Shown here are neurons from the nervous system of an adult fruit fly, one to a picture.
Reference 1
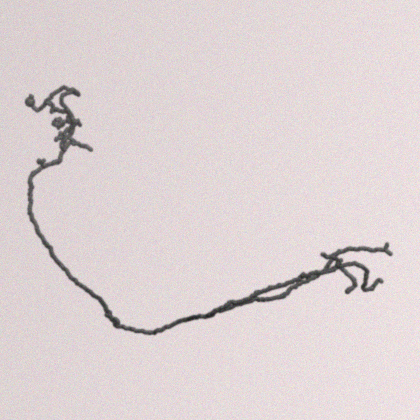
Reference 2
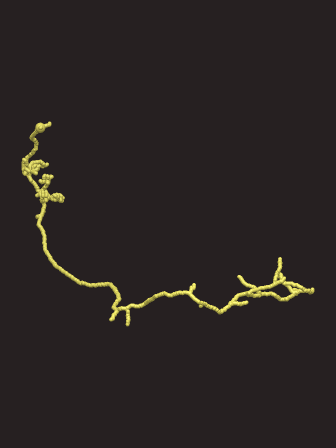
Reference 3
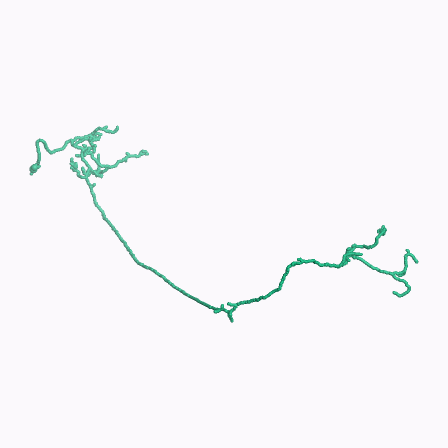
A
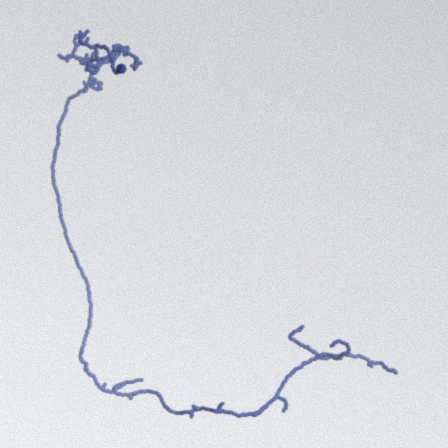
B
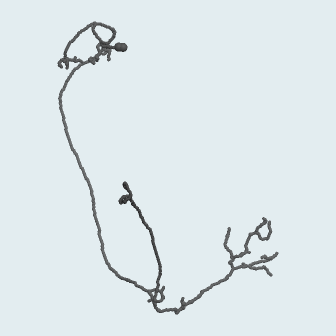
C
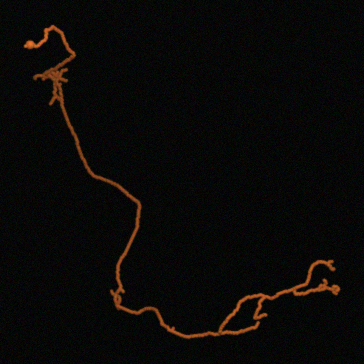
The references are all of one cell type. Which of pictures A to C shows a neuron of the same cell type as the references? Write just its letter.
A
